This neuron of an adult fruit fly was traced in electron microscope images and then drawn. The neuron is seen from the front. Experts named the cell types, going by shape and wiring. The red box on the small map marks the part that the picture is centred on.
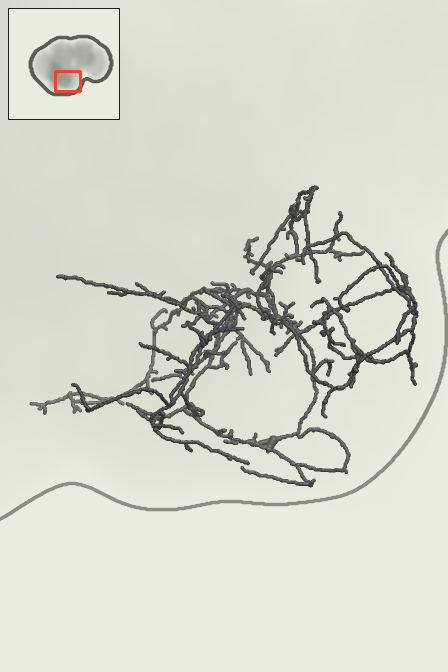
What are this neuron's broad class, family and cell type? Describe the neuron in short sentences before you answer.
The picture shows dozens of branch ends. In this view it is wider than it is tall. It is a nerve-cord intrinsic neuron. Its family is hemilineage 04B. The cell type is IN04B024.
